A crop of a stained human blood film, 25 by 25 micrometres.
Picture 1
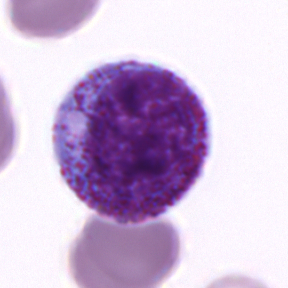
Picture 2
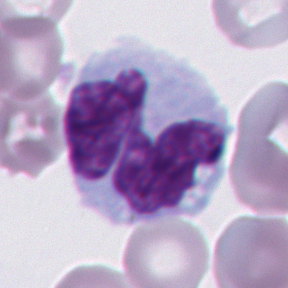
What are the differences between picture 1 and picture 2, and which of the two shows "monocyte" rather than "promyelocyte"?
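Picture 1 holds the promyelocyte; picture 2, the monocyte. Outline: the promyelocyte is round with a smooth, unbroken edge and no projections, while the monocyte is roughly round with a finely uneven, ruffled edge. Nucleus: in the promyelocyte it stains a dense dark purple; in the monocyte it is folded into two broad lobes, one on the left and one on the lower right, with no distinct nucleoli.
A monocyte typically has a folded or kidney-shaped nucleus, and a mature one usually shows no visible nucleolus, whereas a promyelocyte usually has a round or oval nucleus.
Cytoplasm: the monocyte's is plentiful and pale grey-blue, with no distinct coarse granules.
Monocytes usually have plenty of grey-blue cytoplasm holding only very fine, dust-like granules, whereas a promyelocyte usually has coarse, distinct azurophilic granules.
In the promyelocyte, a small pale area with fewer granules lies at the left edge. Clear spots: a few small ones lie in the monocyte's cytoplasm beside the lower right part of the nucleus.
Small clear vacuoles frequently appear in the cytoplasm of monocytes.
Size and surroundings: the promyelocyte is about 14 micrometres across, with a red cell just below it, close to its lower edge.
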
